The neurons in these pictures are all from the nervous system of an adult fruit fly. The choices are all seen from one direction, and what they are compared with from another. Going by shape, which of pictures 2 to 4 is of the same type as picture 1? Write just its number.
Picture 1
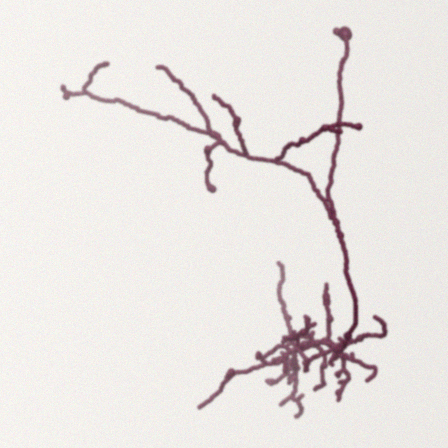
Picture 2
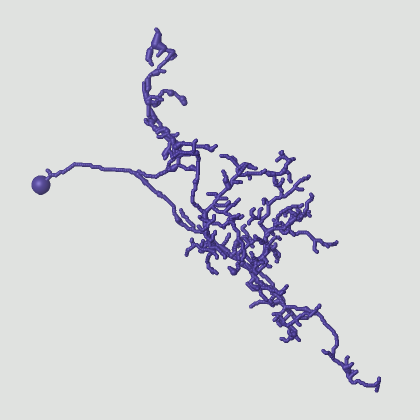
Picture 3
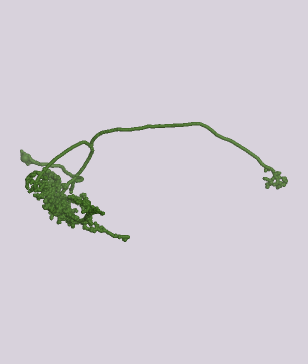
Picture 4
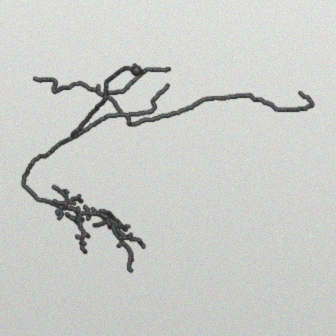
4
